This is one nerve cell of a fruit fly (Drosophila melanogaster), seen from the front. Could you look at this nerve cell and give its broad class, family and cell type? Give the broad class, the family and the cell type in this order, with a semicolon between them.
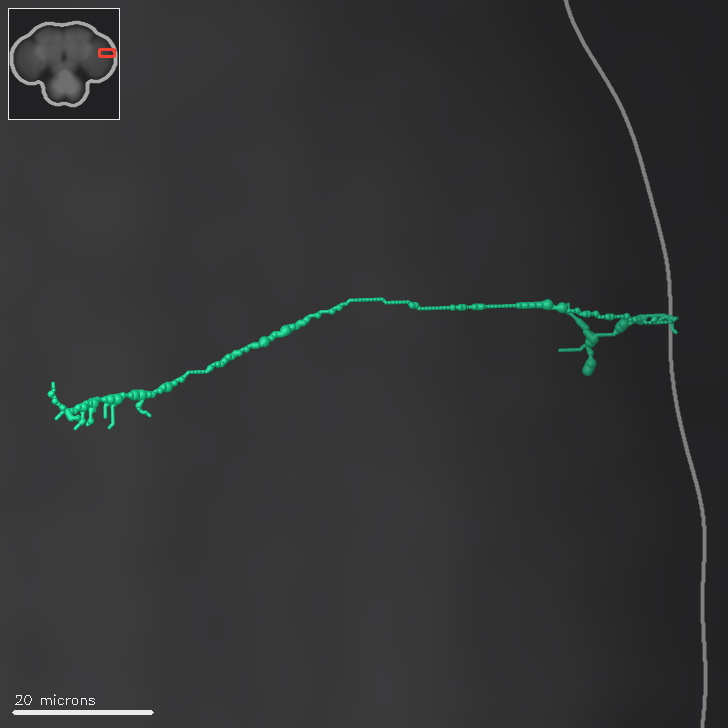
optic-lobe intrinsic neuron; L; L3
